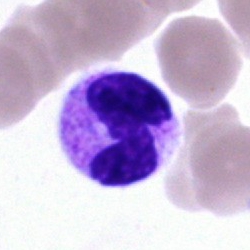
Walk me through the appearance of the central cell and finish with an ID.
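Round, smooth outline on this one. Chromatin's dark purple and coarsely clumped, no nucleoli showing, and no vacuoles in the cytoplasm either. It's a segmented neutrophil.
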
